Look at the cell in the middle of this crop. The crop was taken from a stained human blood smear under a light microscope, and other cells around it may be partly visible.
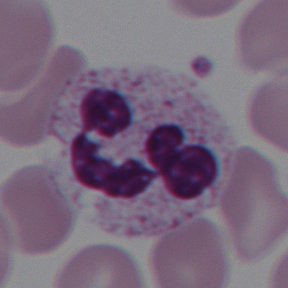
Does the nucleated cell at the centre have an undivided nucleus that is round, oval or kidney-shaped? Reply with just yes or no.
No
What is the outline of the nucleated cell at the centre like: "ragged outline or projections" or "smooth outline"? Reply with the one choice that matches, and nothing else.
Smooth outline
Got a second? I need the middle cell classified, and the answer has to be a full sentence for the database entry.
This crop's central cell is a neutrophil.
